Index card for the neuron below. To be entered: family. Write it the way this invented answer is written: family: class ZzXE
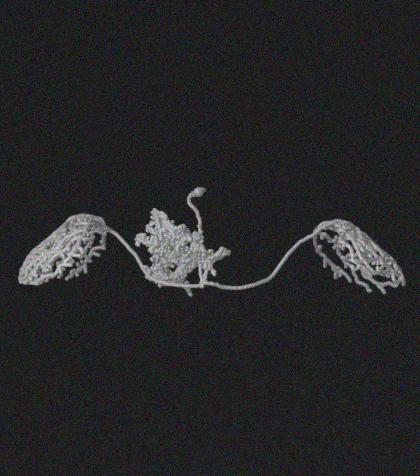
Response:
family: MeVCMe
